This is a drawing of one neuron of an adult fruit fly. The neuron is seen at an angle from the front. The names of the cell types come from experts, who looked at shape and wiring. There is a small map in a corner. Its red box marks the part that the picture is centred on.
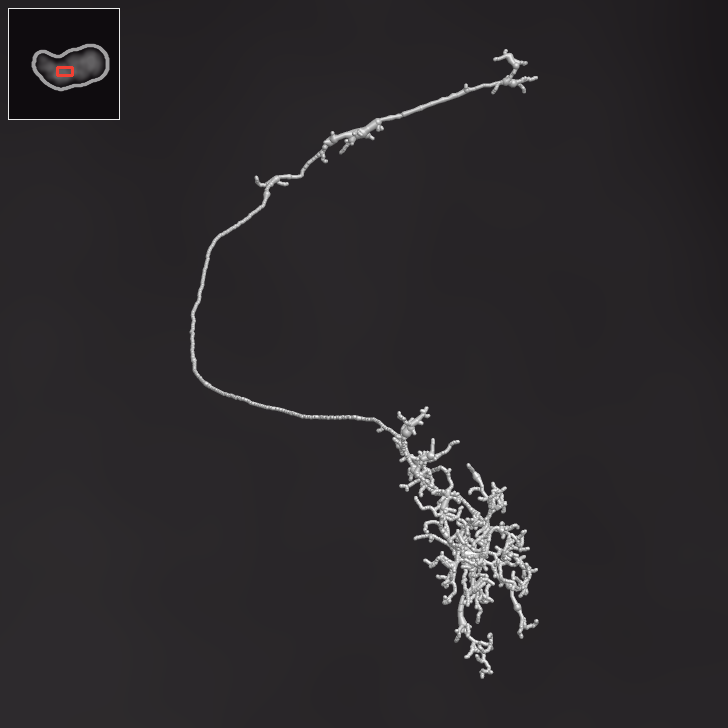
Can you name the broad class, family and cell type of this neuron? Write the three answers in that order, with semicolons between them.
optic-lobe intrinsic neuron; Tm; Tm4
